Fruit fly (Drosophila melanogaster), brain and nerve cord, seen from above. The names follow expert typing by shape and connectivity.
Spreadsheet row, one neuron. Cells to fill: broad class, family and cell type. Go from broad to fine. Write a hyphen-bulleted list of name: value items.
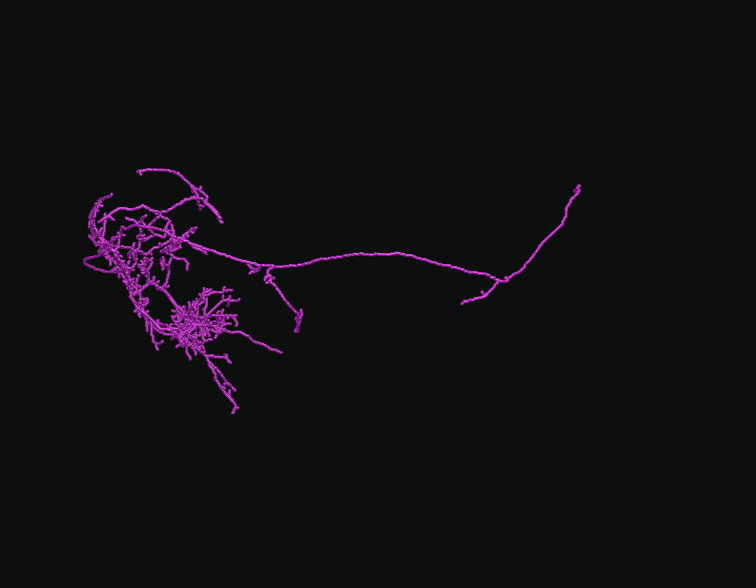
- broad class: central-brain intrinsic neuron
- family: hemilineage VLPl&p2_lateral
- cell type: AVLP120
